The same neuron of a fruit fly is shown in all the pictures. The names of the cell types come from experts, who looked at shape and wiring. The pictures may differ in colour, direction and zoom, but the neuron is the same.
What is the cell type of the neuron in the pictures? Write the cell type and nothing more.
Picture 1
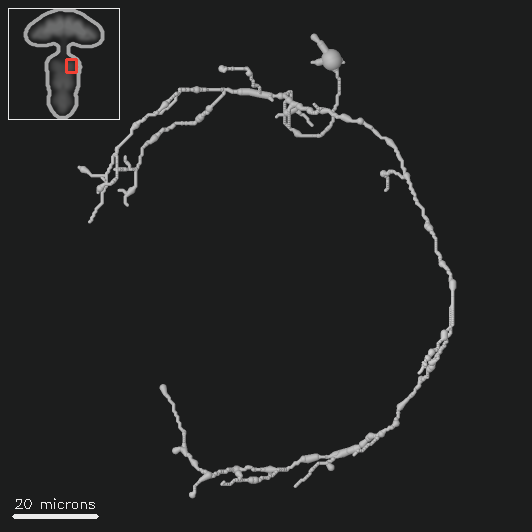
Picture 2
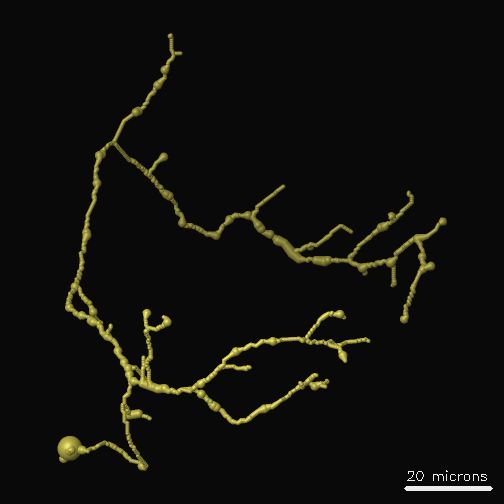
IN13A061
